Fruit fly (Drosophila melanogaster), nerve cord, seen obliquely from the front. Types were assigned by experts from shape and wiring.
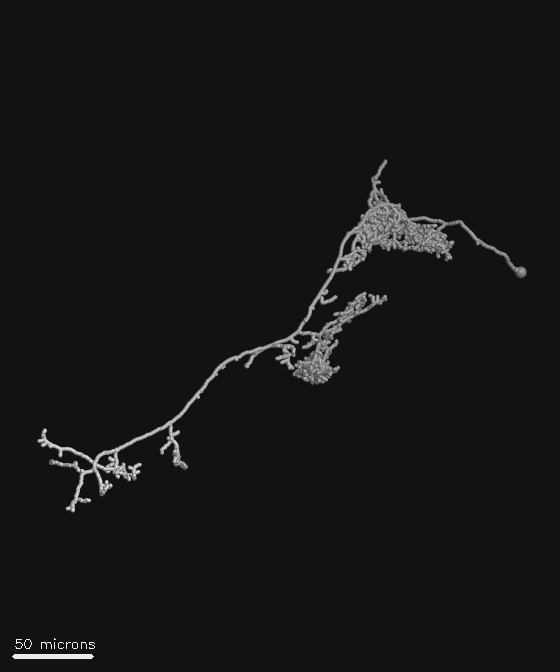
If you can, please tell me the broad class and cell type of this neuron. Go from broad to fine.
nerve-cord intrinsic neuron; INXXX027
